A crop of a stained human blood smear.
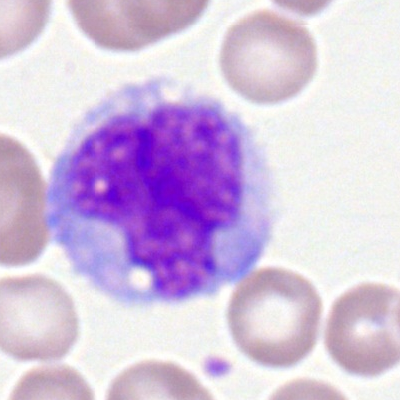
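Monocyte, the central cell of a stained human blood smear under the light microscope. First, the nucleus is irregular, notched along its lower side where the cytoplasm cuts into it. Second, its chromatin is purple and mottled, with paler patches between darker areas. Third, the cytoplasm is pale greyish-blue. Last, one small clear round spot sits at the lower edge of the nucleus.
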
